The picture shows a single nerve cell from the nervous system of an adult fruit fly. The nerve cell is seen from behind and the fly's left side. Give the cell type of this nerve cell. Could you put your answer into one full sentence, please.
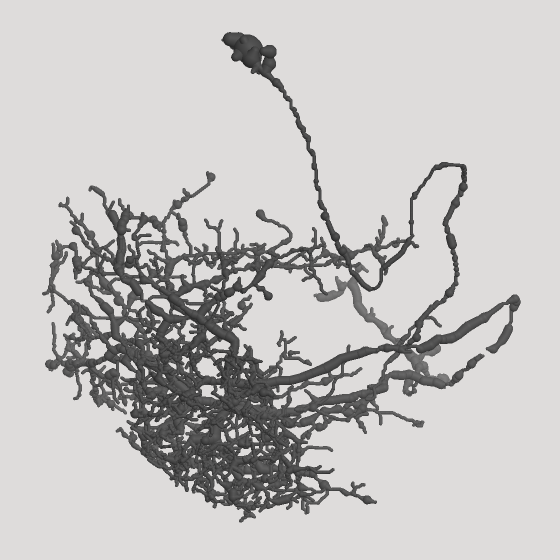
It is the cell type PVLP135 to which this nerve cell belongs.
